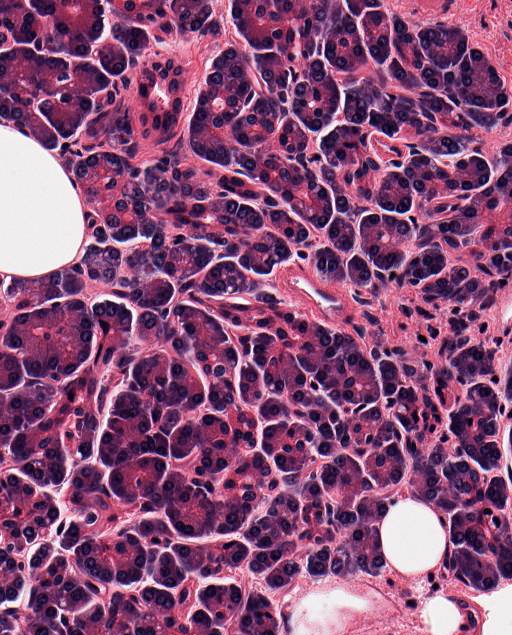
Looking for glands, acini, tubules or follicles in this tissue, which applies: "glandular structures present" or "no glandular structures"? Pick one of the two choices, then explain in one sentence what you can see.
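Glandular structures present. Almost the whole field is filled by closely packed small acini separated by thin pink connective tissue strands.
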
